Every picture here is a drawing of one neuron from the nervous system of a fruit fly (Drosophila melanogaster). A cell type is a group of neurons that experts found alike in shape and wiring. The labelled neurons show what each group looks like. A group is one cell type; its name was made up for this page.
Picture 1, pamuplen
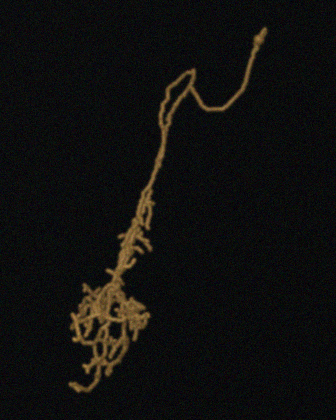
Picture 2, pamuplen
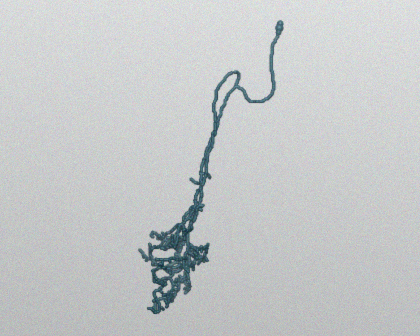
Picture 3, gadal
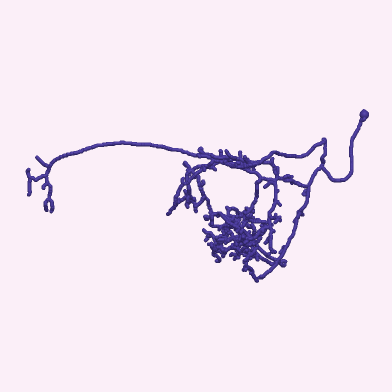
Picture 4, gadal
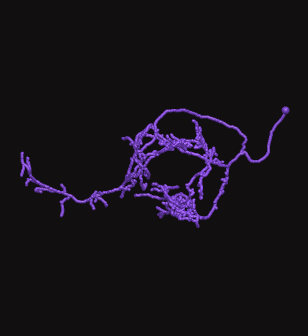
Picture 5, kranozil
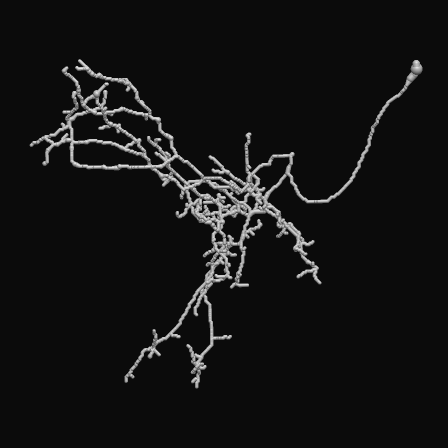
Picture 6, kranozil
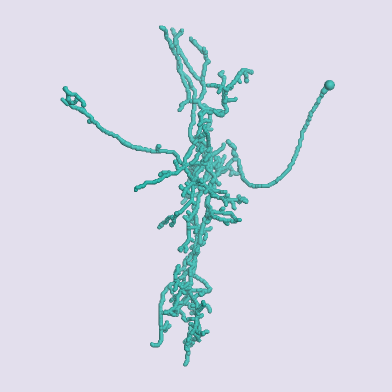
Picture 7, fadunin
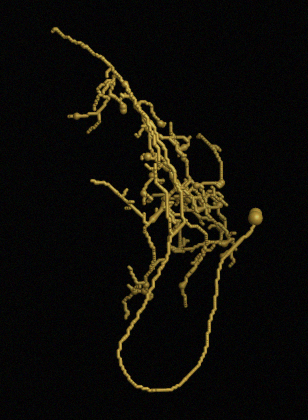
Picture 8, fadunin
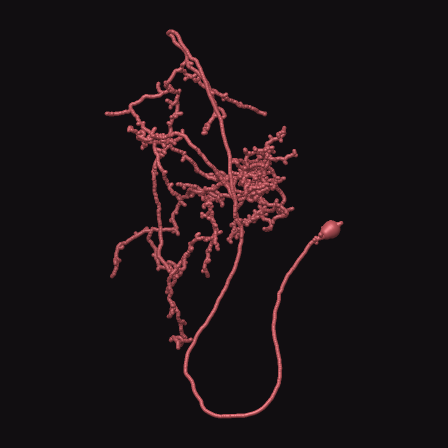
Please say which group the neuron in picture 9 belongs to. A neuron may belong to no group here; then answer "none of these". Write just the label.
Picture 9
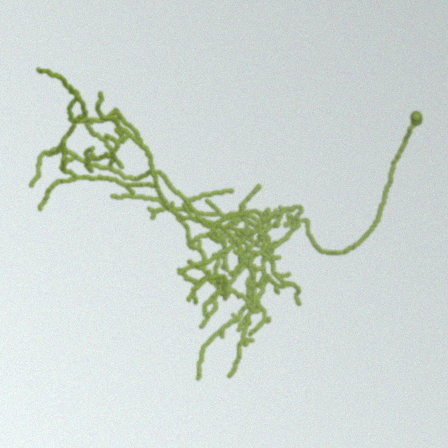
kranozil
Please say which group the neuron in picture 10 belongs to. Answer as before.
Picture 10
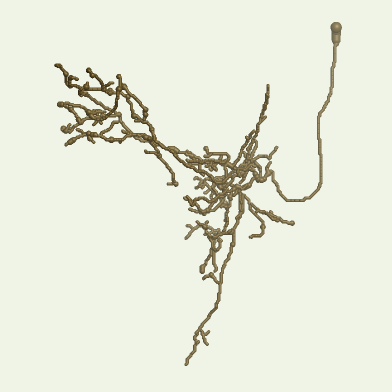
kranozil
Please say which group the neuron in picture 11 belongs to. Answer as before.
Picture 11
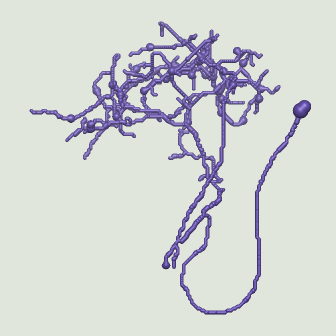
none of these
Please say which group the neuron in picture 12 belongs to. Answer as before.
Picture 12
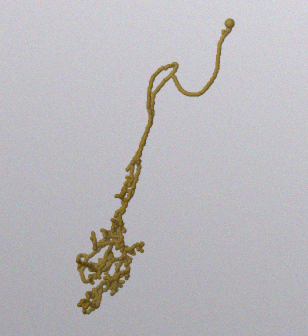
pamuplen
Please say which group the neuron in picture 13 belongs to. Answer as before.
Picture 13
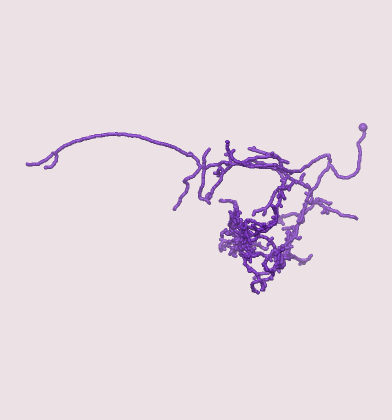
gadal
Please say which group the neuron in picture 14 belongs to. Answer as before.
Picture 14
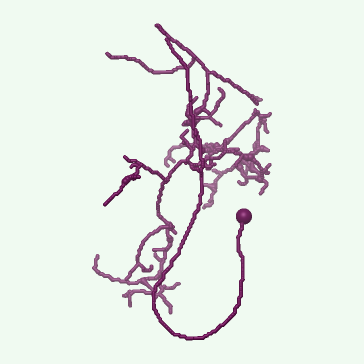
fadunin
